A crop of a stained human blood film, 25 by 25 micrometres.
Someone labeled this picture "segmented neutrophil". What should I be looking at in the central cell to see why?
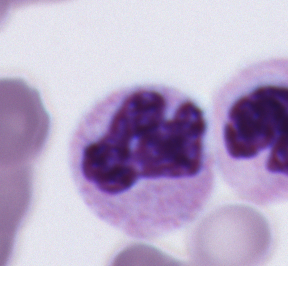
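Segmented neutrophil: comparison with the picture below.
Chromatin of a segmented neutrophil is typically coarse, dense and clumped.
Here: dark purple, coarsely clumped; in keeping.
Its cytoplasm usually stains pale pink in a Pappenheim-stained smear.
Here: pale pinkish-lilac; pale and pinkish as expected, with a lilac tint beyond plain pink. Also seen: nucleus mostly in the upper part of the cell, a wider band of cytoplasm below it. Fine, faint pinkish granules scattered through the cytoplasm.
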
